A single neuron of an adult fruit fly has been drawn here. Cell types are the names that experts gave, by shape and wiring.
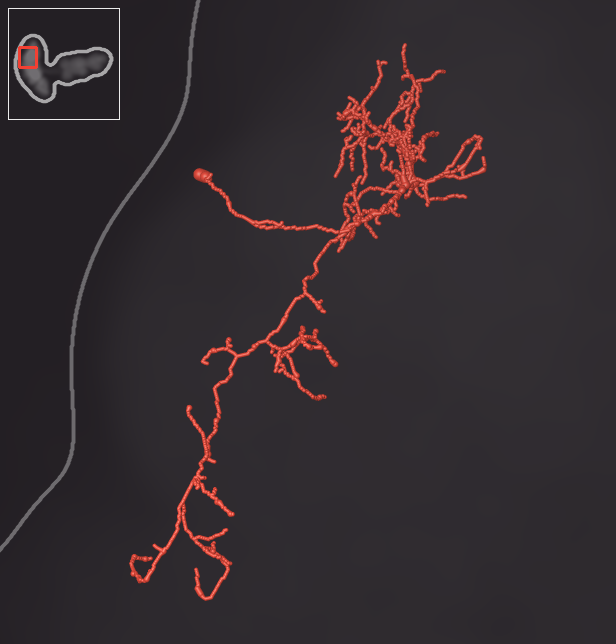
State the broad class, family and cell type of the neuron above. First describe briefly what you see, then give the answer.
It lies in the brain. The picture shows dozens of branch ends. This is a central-brain intrinsic neuron. Its family is hemilineage SLPad1_anterior. Its cell type is LH008m.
